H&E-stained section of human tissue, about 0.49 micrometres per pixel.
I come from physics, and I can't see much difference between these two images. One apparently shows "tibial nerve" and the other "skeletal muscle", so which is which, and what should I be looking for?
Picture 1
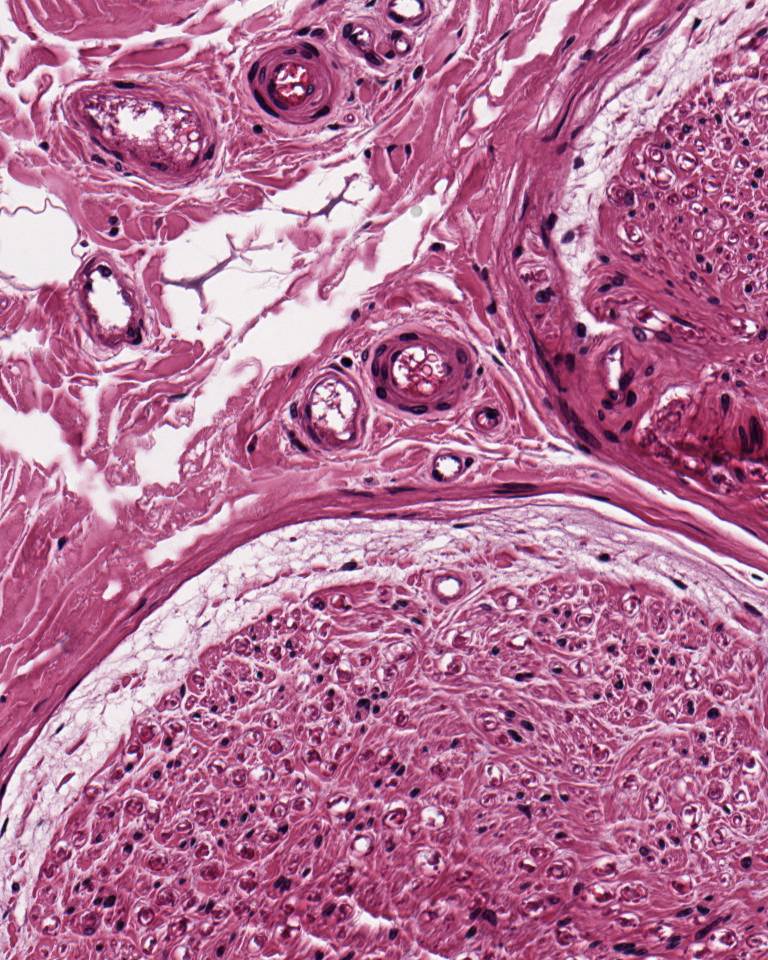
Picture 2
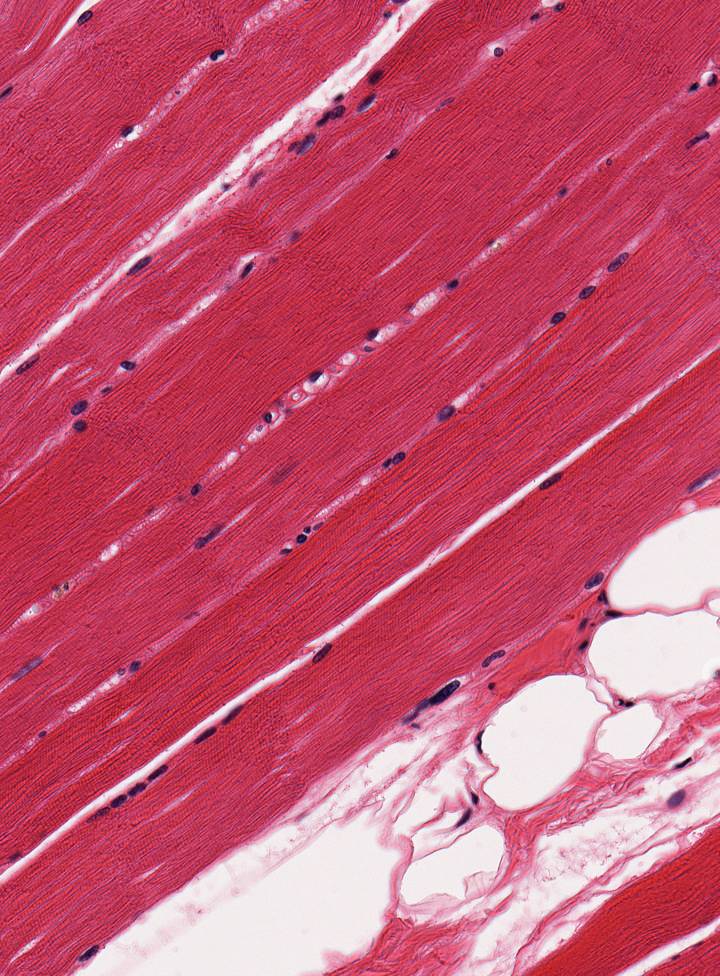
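The first picture is tibial nerve, the second skeletal muscle. A large rounded fascicle of tibial nerve fills the lower half; part of a second lies at upper right. Its fibres, cut across, appear as many small round profiles, each a pale ring around a central pink dot, with small dark nuclei scattered singly among them. The perineurium, a thin band of flattened cells with elongated dark nuclei, wraps its upper edge. The skeletal muscle has deeply eosinophilic, strong red-pink cytoplasm and elongated dark purple nuclei at fibre edges, not centres.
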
